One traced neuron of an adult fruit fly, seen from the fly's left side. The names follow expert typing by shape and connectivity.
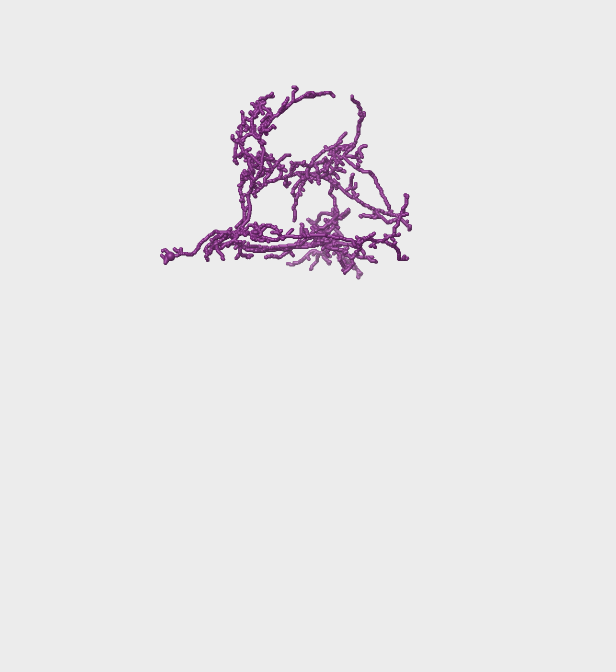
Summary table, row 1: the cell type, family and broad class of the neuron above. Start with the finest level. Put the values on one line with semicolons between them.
CL070_a; hemilineage SLPa&l1_anterior; central-brain intrinsic neuron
